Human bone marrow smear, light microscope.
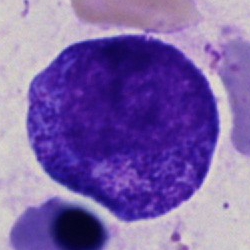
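Promyelocyte, central cell, stained human bone marrow smear, light microscopy. The cell stains deep purple-blue throughout, and fine reddish-purple granules are scattered across it. A paler, granular patch lies in its lower part. The surface is smooth, without projections or blebs.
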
